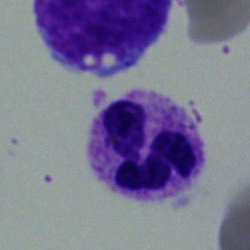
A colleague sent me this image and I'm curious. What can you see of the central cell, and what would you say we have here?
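Roughly round in outline, this cell has dark, dense nuclear chromatin. Its cytoplasm is plentiful and pale pinkish-lilac, and it's filled with fine lilac granules. It's a segmented neutrophil.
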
